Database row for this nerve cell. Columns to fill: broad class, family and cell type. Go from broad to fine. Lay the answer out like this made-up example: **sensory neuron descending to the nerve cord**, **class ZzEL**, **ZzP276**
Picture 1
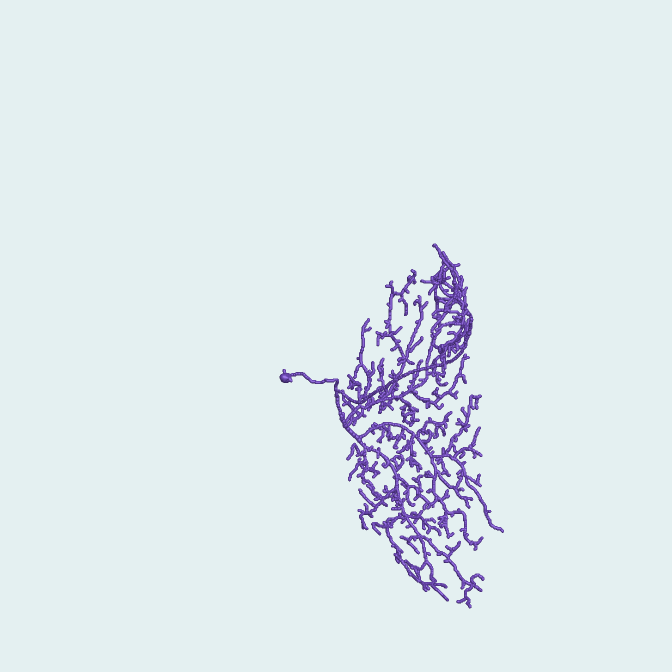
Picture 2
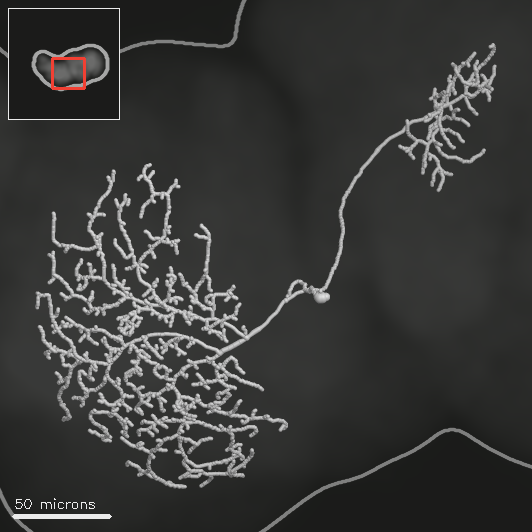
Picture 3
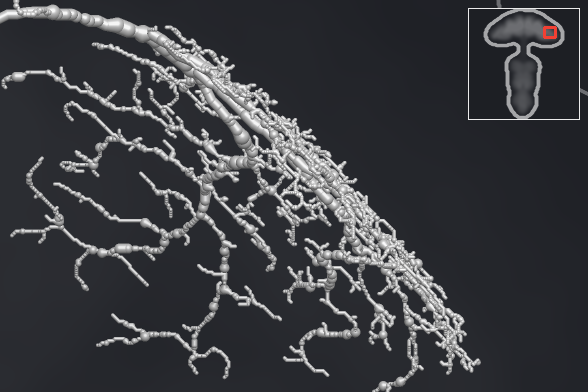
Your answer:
**visual projection neuron**, **MeVP**, **MeVP59**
